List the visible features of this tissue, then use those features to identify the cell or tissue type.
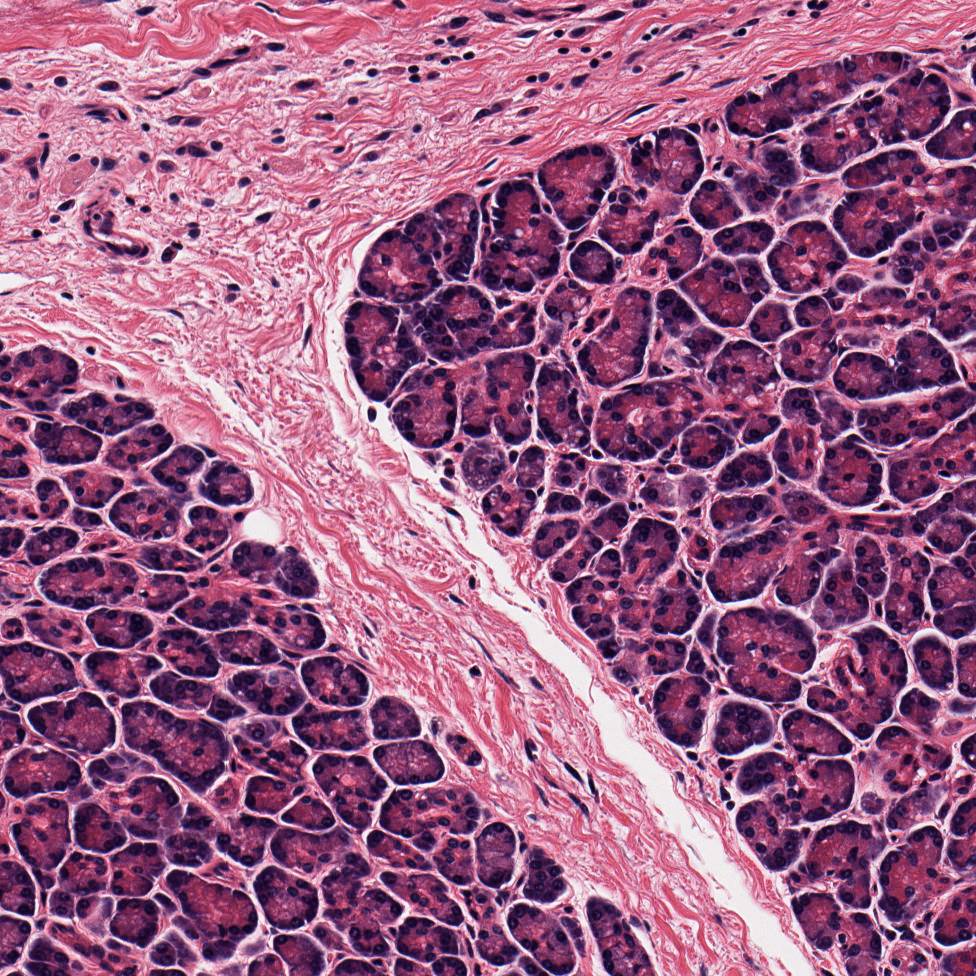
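A band of connective tissue runs diagonally from upper left to lower right, separating two lobules of closely packed acini, one upper right and one lower left. Between the small rounded acini lie only delicate tissue strands. Acinar cells have dark round nuclei at the base, toward the outer edge of each acinus; cytoplasm toward each acinus centre is deep pink and granular. This is pancreas.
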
